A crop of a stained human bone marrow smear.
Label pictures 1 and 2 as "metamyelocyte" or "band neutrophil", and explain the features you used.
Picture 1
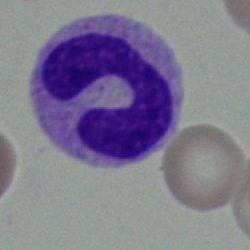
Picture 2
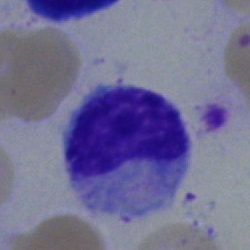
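The band neutrophil is in picture 1, and the metamyelocyte is in picture 2. Both cells have a round, smooth outline, so the outline does not separate them. In picture 1 the nucleus is a single curved band shaped like a horseshoe, open to the left.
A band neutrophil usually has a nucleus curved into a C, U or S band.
Its chromatin stains dark purple and looks dense and clumped, with no nucleoli visible.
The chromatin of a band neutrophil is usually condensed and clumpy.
No vacuoles appear in its cytoplasm, and a red cell touches its lower right edge. In picture 2, the cytoplasm forms a band along the lower side of the cell and is pale greyish blue. A small purple fragment lies just to the right of the metamyelocyte without touching it.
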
